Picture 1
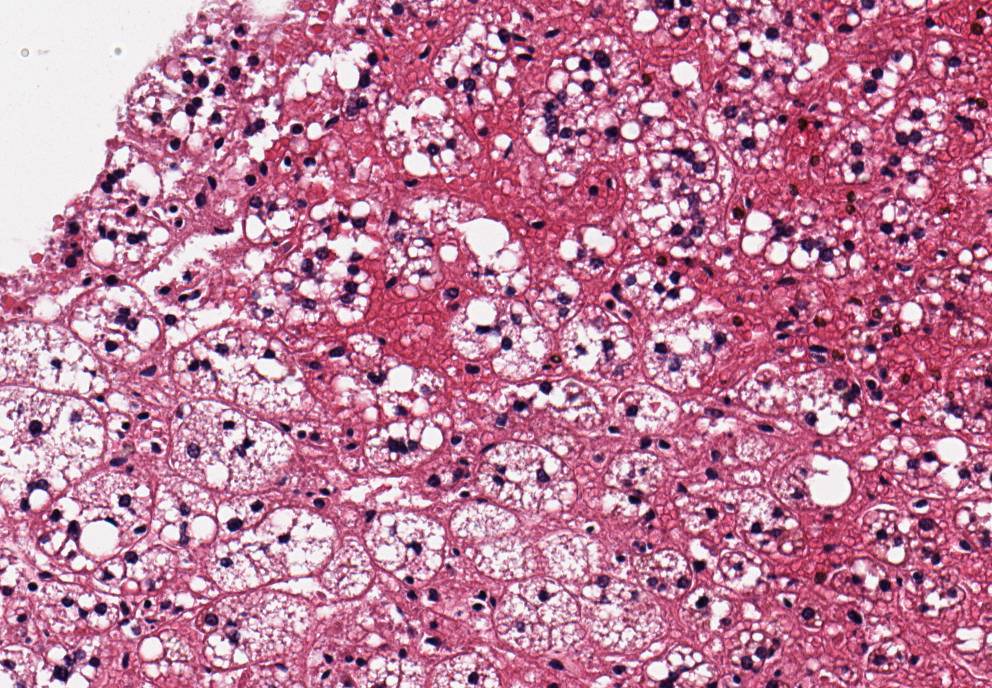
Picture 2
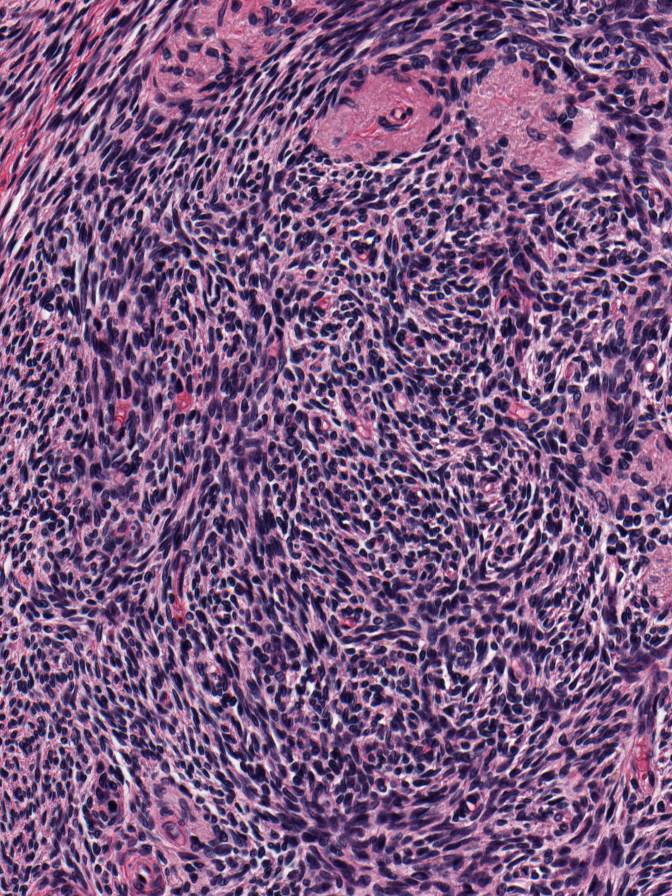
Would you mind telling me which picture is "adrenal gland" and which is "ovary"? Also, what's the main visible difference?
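ID: adrenal gland = picture 1; ovary = picture 2. Picture 1 nests: pale cytoplasm full of clear round vacuoles of varying size; nuclei small, round, dark. Few small brown granules, upper right; upper left corner empty background beyond ragged tissue edge. Picture 2: densely cellular sheet of spindle to oval cells over nearly whole field, in short interlacing fascicles and swirls. Nuclei dark, crowded, oval to elongated; cytoplasm scant, pale pink, borders indistinct.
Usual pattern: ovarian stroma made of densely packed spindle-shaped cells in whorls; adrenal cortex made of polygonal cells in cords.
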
